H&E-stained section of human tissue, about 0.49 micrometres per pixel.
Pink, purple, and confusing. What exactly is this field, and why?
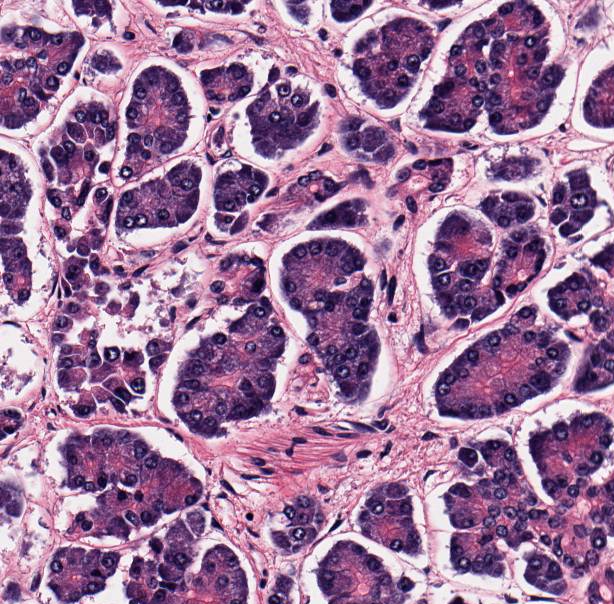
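Exocrine pancreas is the principal tissue. Rounded nests of epithelial cells spread across the field, parted by thin stromal strands and mostly ringed by clear empty clefts. Their cells have abundant granular purple cytoplasm. In many nests the nuclei lie at the outer edge and pinker cytoplasm gathers centrally, agreeing with the usual acinar cell arrangement: basal nuclei, basophilic base, eosinophilic apex.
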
